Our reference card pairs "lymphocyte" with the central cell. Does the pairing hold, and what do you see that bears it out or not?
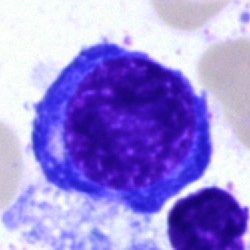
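I'd call this an erythroblast, not a lymphocyte; the deep blue cytoplasm tips it.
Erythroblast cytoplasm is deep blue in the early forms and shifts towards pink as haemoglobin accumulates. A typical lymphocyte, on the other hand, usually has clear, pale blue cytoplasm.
The chromatin is dense and dark purple, which by itself could go with either name.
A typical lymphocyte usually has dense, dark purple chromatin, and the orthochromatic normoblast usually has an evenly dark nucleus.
The nucleus sits off-centre toward the right, leaving a wider rim of cytoplasm on the left, where a paler zone lies beside it. The outline is roughly round with a slightly irregular, bumpy edge, and I see no distinct granules in the cytoplasm.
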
